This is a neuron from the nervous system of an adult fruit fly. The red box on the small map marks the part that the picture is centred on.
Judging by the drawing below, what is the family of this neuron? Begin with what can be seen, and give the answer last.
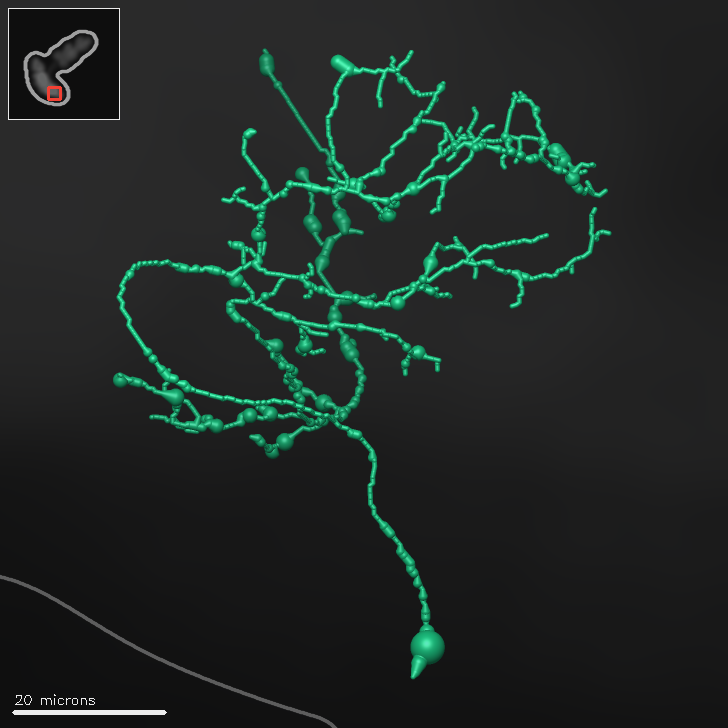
It lies in the brain. Its cell body lies at the bottom of the picture. From top to bottom in the picture it spans about 85 microns. This is a central-brain intrinsic neuron. The family is hemilineage LHl1.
